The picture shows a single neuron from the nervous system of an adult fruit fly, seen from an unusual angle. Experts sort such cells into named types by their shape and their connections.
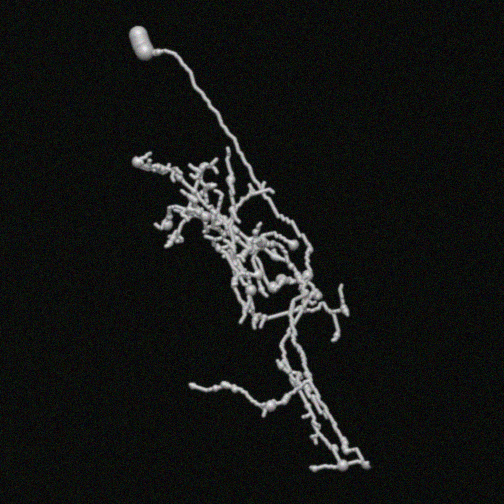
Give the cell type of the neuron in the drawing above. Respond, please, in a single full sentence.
Regarding its cell type, the neuron is IN01B084.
